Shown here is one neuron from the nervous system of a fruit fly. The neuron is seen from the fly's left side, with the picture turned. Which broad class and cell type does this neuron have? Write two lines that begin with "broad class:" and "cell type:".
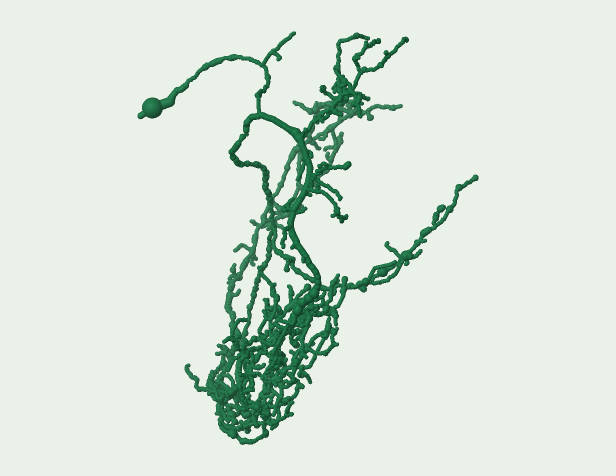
broad class: central-brain intrinsic neuron
cell type: SIP107m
